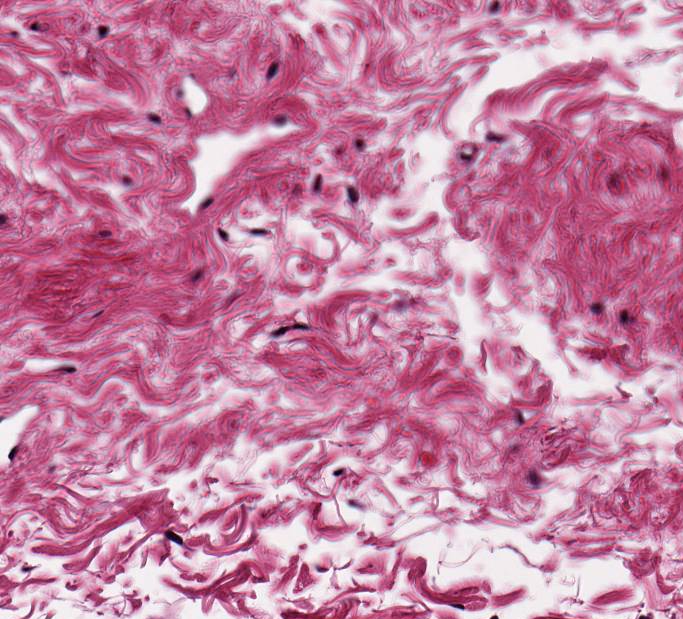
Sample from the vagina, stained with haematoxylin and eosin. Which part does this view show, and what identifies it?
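Shown here is dense connective tissue. Deep pink to red collagen bundles fill it, without epithelium, and few small dark nuclei lie singly between them.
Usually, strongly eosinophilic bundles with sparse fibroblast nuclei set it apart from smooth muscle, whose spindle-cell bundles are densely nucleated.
Higher up the bundles are densely packed; toward the bottom edge wide white gaps separate them.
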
